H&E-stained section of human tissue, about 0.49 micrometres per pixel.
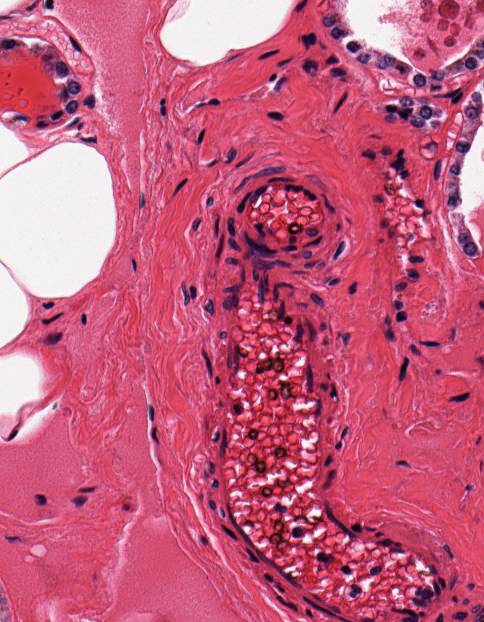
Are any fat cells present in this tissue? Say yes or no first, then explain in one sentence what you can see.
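Yes. Large empty white spaces of fat cells lie along the left edge of the field.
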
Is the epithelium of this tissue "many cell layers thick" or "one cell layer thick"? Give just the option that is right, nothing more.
One cell layer thick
